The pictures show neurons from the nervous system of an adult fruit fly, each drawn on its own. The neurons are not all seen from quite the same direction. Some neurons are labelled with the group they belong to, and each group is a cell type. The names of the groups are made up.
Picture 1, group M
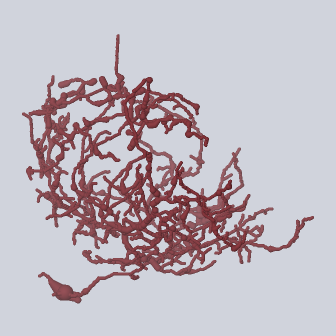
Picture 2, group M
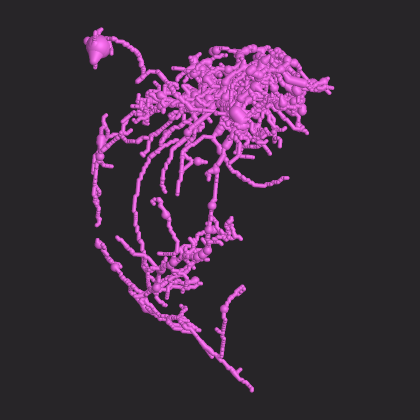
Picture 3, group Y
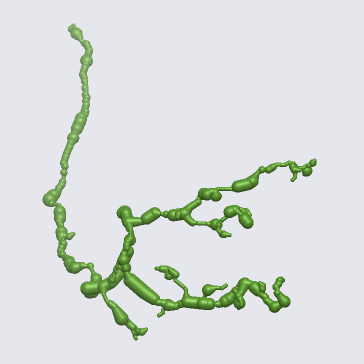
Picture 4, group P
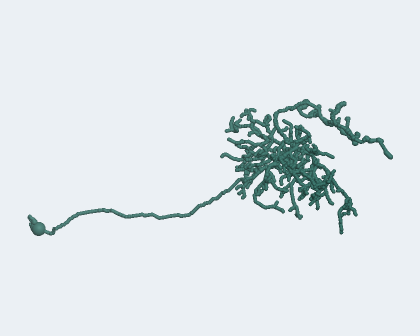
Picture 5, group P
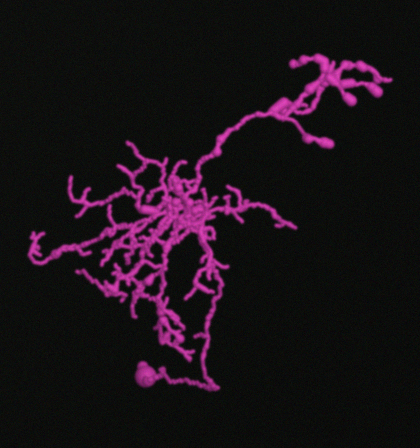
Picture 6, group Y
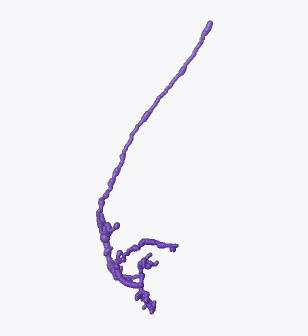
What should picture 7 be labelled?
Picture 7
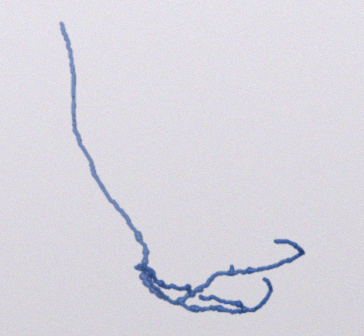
group Y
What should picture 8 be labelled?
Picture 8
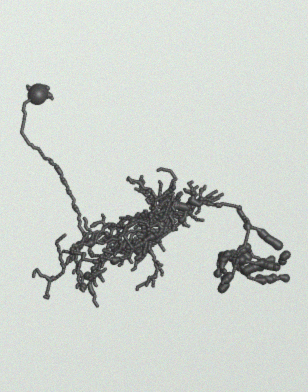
group P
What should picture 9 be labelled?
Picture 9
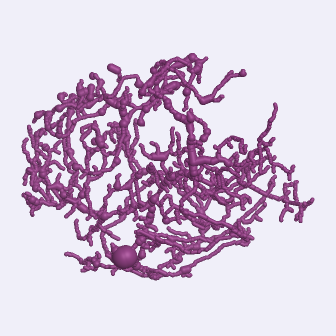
group M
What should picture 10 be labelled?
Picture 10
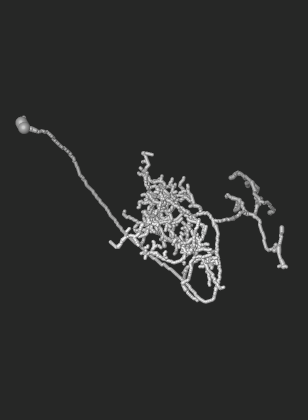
group P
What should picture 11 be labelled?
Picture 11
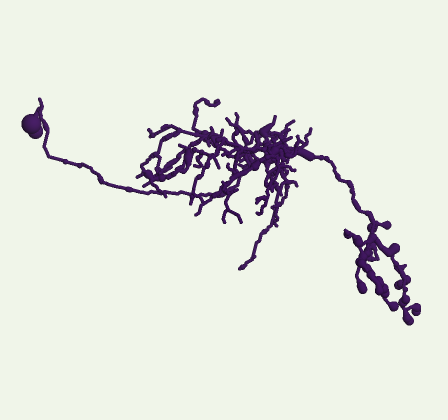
group P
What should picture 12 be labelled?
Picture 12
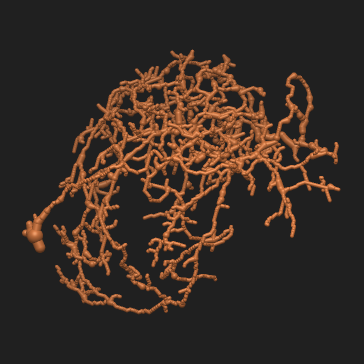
group M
